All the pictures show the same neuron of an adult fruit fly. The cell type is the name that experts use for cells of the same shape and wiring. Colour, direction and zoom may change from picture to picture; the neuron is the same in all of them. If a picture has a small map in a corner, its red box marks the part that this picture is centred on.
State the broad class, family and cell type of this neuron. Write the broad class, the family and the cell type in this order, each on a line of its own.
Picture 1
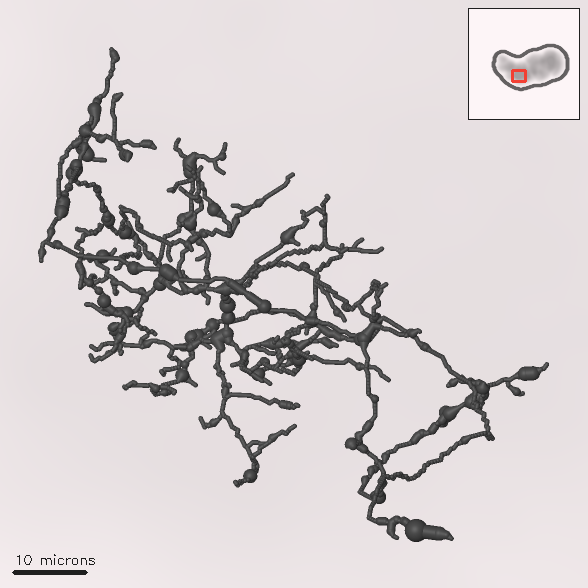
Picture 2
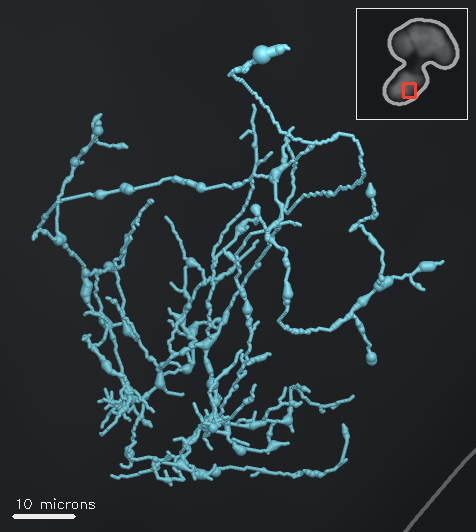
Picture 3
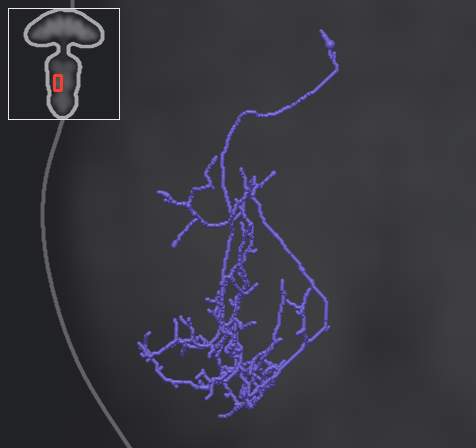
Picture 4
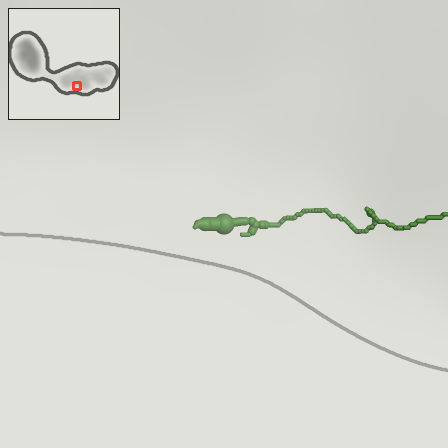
nerve-cord intrinsic neuron
hemilineage 14A
IN14A090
